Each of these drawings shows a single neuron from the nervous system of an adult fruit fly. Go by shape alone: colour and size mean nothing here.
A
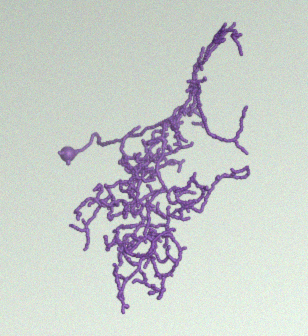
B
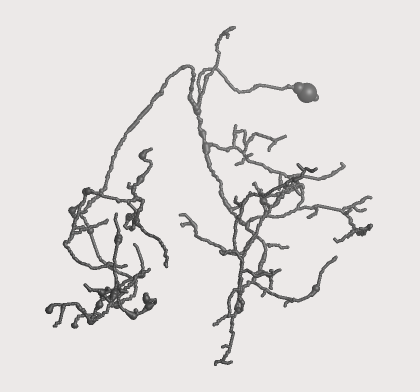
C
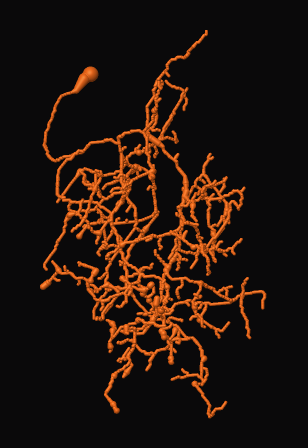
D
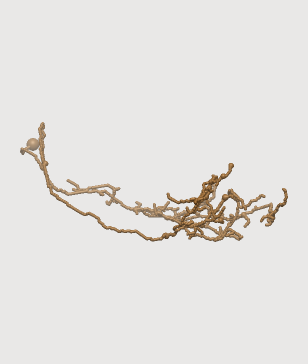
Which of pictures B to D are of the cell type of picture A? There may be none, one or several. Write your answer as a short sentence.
Picture C is of the same cell type.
